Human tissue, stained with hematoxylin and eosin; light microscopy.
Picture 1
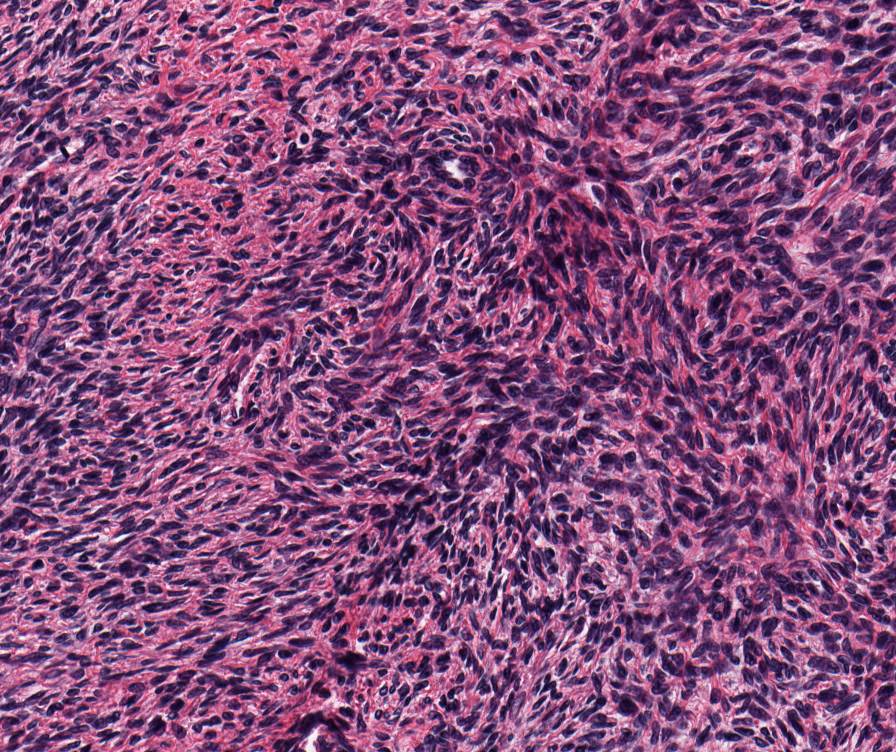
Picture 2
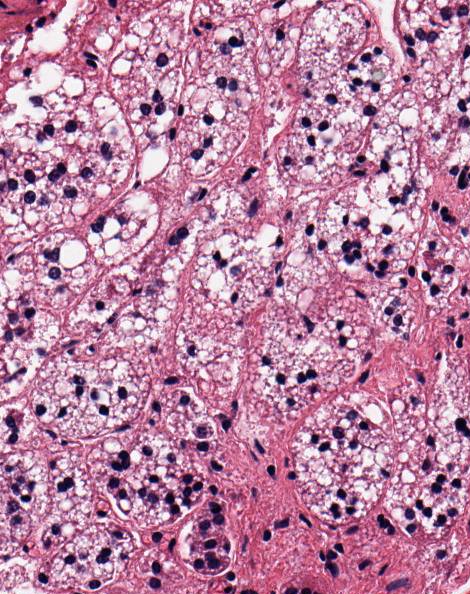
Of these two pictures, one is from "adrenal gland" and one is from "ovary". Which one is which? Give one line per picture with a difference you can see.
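The field in picture 1 comes from the ovary. The nuclei are dark and elongated.
The field in picture 2 comes from the adrenal gland. The nuclei are small, round and darkly stained.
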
